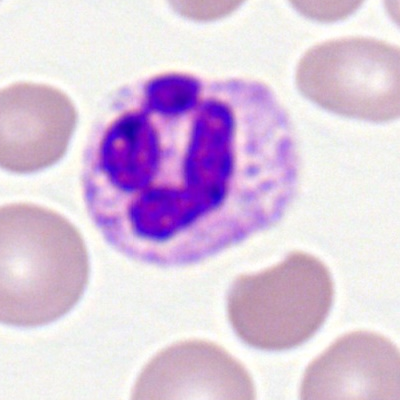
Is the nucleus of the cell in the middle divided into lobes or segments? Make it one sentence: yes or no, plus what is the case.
Yes, in this cell the nucleus is divided into lobes or segments.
